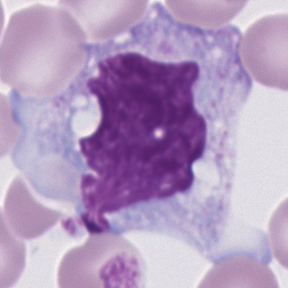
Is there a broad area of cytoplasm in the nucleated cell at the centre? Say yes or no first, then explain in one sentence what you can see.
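Yes. The cytoplasm is plentiful and forms a broad zone around the nucleus.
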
